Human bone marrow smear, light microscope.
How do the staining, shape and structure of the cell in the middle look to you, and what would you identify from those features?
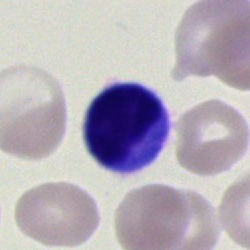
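Let's begin with the outline: the cell is round, and its edge is smooth. Now the chromatin, which is dense and a deep purple. Search the nucleus carefully and you will find no nucleoli. Cytoplasm shows only as a thin crescent at the lower right edge. So this cell is a lymphocyte.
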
